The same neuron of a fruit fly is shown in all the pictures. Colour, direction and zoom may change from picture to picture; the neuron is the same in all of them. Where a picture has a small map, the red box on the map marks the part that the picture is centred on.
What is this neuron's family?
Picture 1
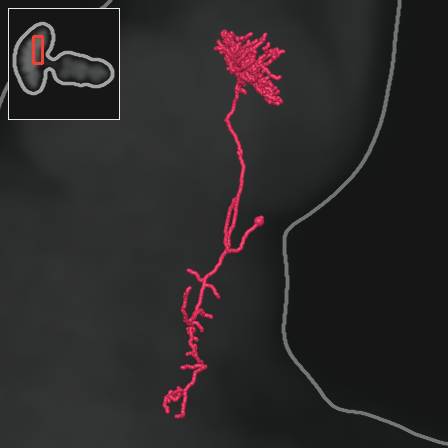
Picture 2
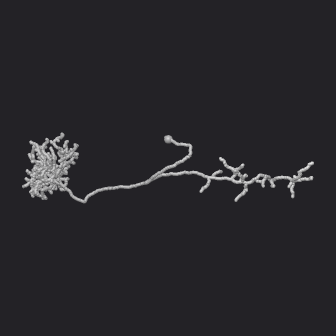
hemilineage PSp3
